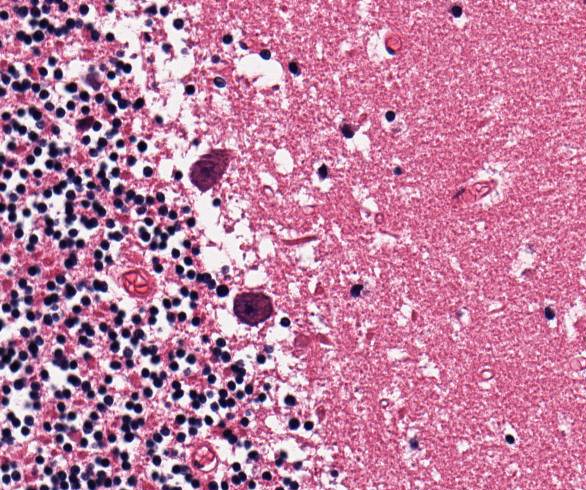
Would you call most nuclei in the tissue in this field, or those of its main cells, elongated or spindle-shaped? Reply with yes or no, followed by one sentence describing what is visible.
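No. The left zone is crowded with small, round, dark blue nuclei that have scant visible cytoplasm.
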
